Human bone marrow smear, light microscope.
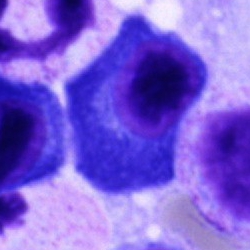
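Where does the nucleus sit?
Off-centre, toward the upper right.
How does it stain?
Very dark purple, darkest toward its centre.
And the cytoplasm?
Deep blue and abundant, taking up more of the cell than the nucleus.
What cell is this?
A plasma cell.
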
